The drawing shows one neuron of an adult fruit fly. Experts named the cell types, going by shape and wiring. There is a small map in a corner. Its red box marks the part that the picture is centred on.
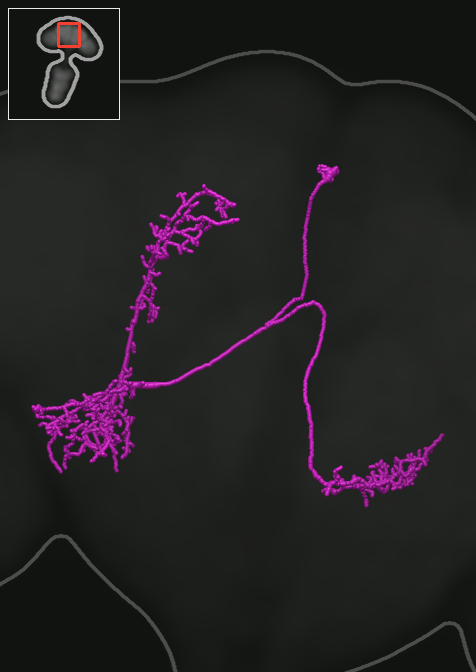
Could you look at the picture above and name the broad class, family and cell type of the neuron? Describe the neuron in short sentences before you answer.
It is in the brain and does not reach the nerve cord. The picture shows dozens of branch ends. This is a central-brain intrinsic neuron. The family is hemilineage WEDd2. It is of cell type WED080.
